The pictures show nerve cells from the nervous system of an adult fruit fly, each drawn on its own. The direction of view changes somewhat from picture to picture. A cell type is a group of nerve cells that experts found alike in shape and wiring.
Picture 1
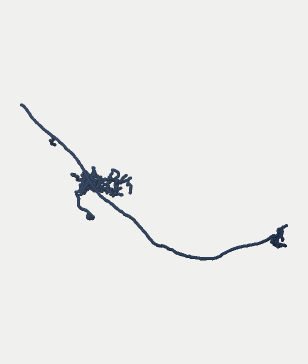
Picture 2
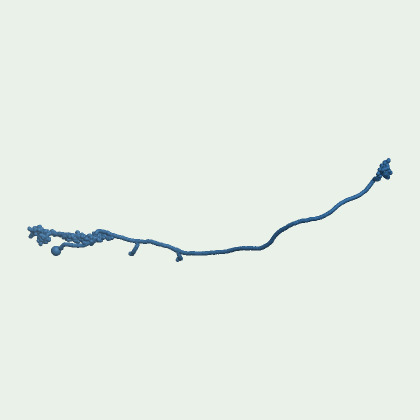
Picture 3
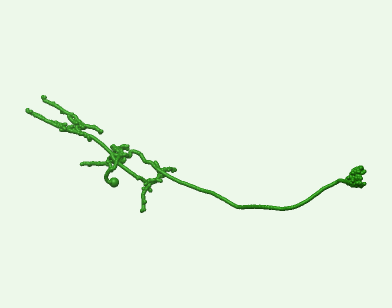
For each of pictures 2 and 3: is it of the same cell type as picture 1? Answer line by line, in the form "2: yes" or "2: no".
2: yes
3: no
